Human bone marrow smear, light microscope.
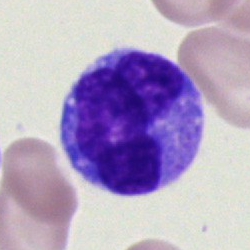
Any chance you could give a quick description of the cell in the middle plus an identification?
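Taking each point in turn, the outline is round and smooth. The nucleus fills most of the cell, leaving its widest band of cytoplasm on the right. Chromatin is dark purple and coarsely clumped, while the cytoplasm holds fine, faint granules. It is a monocyte.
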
